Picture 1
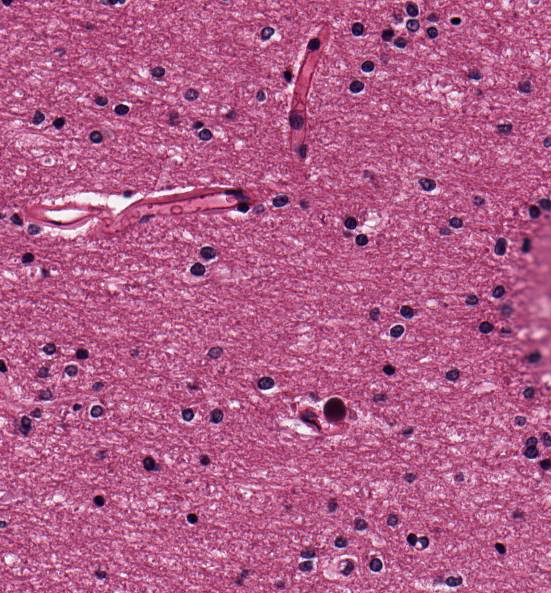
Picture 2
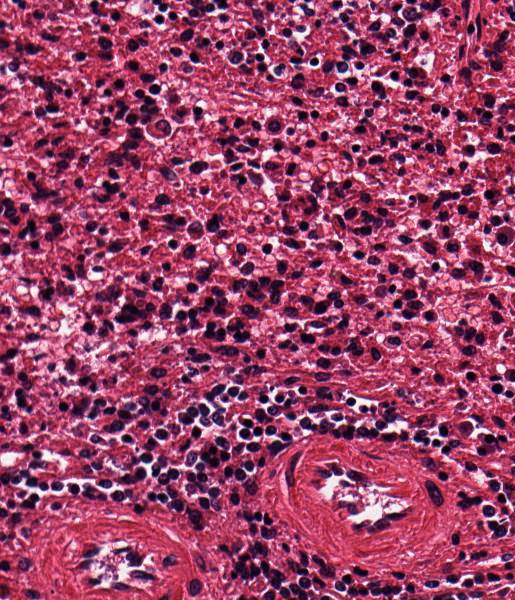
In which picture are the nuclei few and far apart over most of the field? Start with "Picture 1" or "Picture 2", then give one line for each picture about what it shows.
Picture 1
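Picture 1: Small, round, darkly stained nuclei lie scattered singly and fairly evenly across the whole field.
Picture 2: The upper two-thirds of the field is a solid, densely cellular sheet with no organised units.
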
